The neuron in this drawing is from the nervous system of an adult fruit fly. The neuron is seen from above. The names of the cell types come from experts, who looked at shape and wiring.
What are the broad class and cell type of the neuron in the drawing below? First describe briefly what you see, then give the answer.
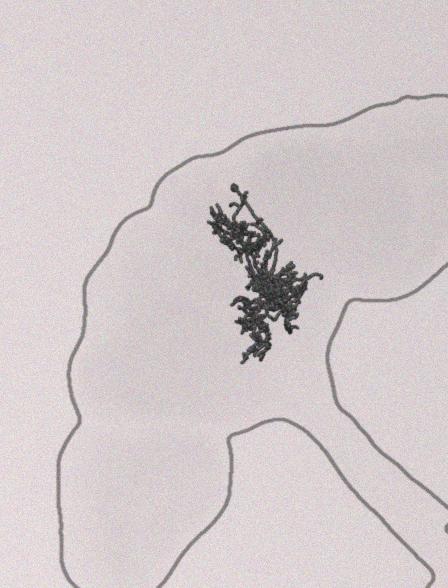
It lies in the brain. In this view it is taller than it is wide. Its broad class is central-brain intrinsic neuron. It is of cell type IB009.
